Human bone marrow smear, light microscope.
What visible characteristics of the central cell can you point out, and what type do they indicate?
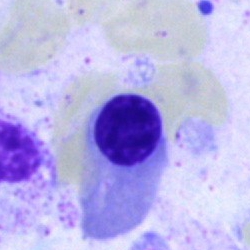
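Toward the top of the cell lies the nucleus, with most of the cytoplasm below it. Its chromatin is dense and stains dark purple throughout. The cytoplasm stretches downward from the nucleus as an elongated tongue. The cell outline is elongated rather than round. The cell is an erythroblast.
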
